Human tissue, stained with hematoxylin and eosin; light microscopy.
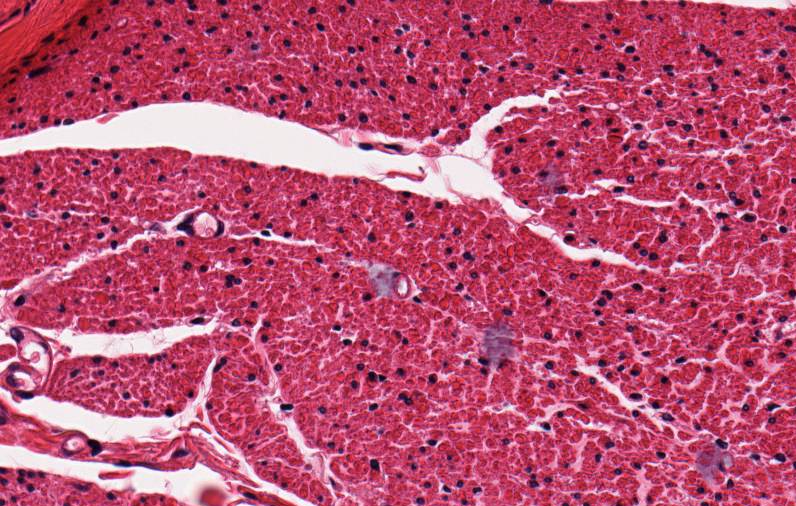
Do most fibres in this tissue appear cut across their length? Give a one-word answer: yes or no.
Yes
